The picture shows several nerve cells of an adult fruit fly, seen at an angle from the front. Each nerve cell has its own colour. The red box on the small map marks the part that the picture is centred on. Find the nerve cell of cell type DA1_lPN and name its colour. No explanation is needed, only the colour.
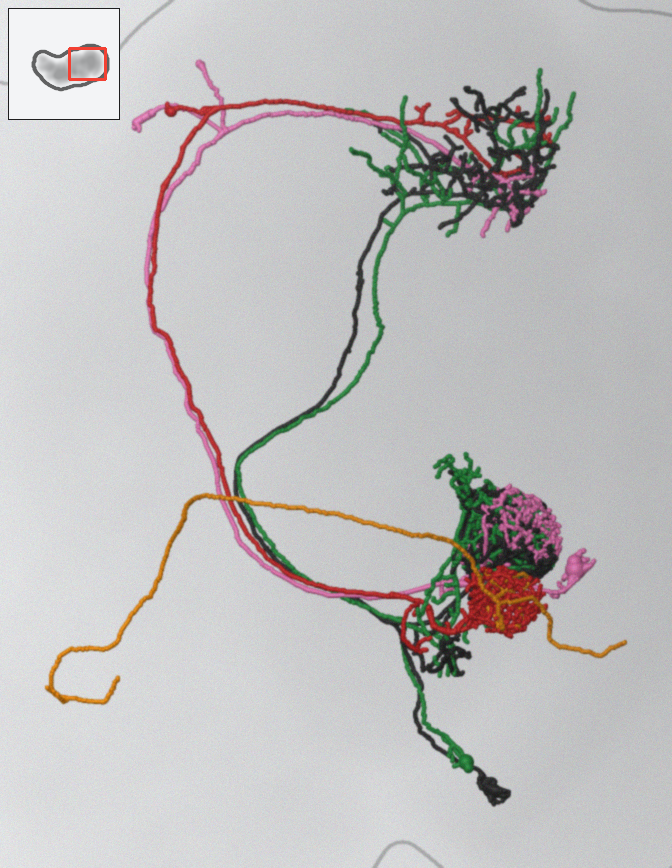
pink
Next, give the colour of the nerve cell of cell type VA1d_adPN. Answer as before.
red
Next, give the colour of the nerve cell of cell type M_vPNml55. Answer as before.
green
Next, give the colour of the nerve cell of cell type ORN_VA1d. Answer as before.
orange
